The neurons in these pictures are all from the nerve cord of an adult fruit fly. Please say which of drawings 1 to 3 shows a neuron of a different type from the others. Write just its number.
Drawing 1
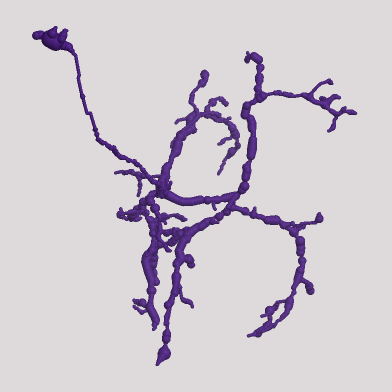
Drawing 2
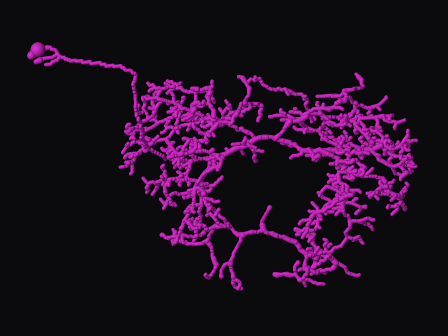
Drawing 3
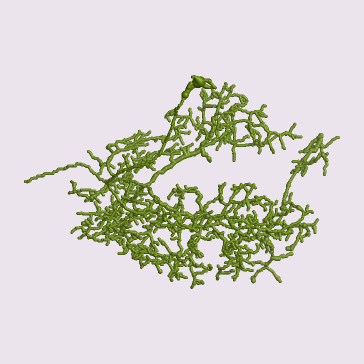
1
